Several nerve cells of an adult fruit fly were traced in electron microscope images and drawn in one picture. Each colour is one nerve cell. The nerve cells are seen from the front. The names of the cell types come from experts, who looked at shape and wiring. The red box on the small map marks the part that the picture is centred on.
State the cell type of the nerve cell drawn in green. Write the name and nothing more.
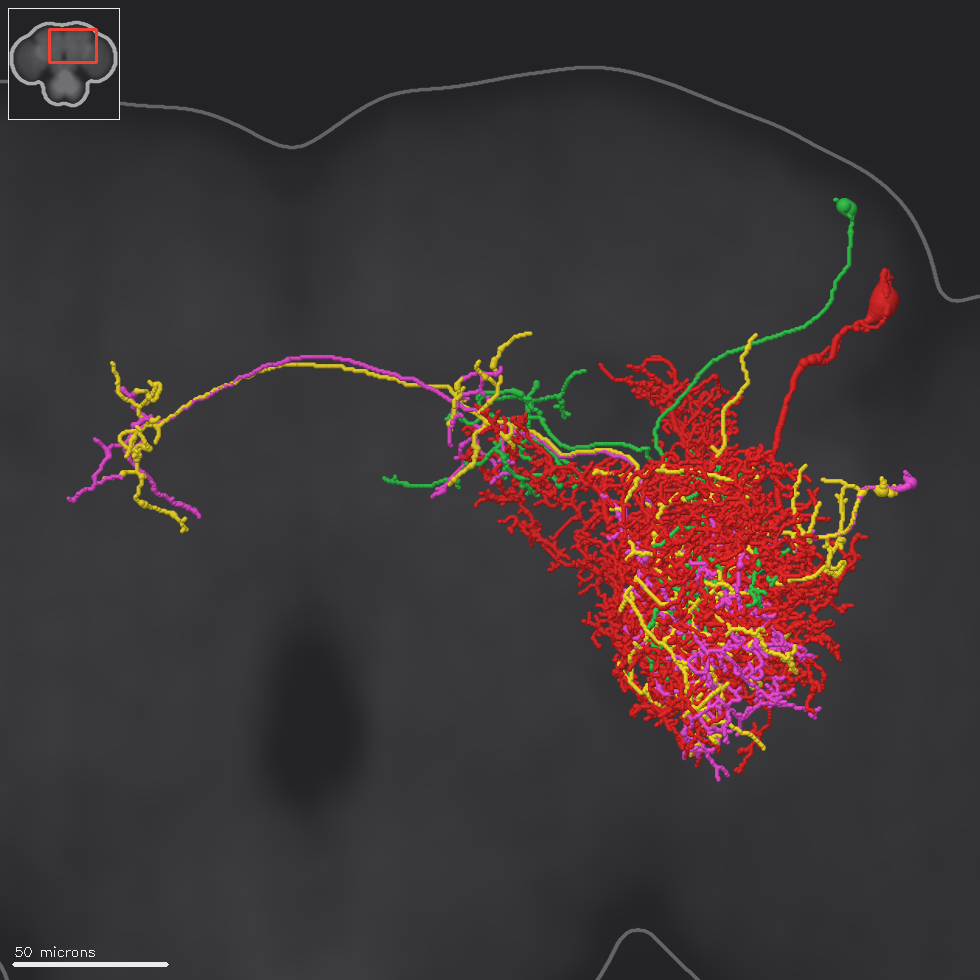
AVLP059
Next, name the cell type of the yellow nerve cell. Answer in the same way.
AVLP192_b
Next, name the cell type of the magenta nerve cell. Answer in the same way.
AVLP192_a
